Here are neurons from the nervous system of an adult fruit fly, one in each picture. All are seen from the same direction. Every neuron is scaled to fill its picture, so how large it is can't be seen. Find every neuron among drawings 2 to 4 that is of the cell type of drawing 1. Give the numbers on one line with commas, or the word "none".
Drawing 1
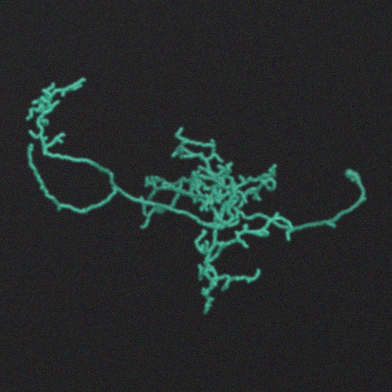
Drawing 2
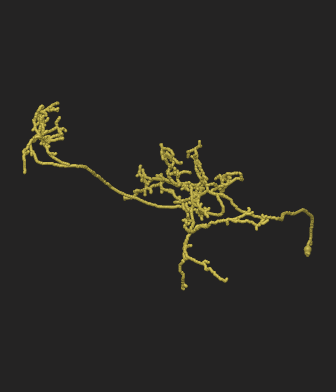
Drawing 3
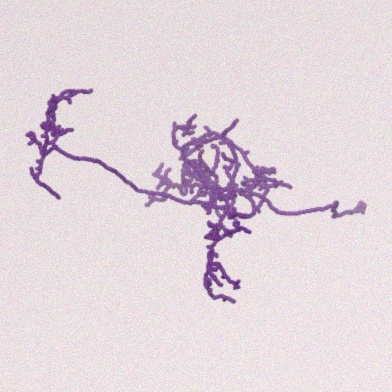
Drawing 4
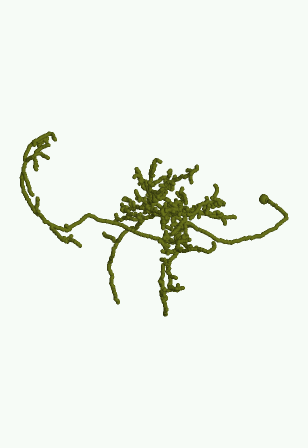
2, 3, 4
